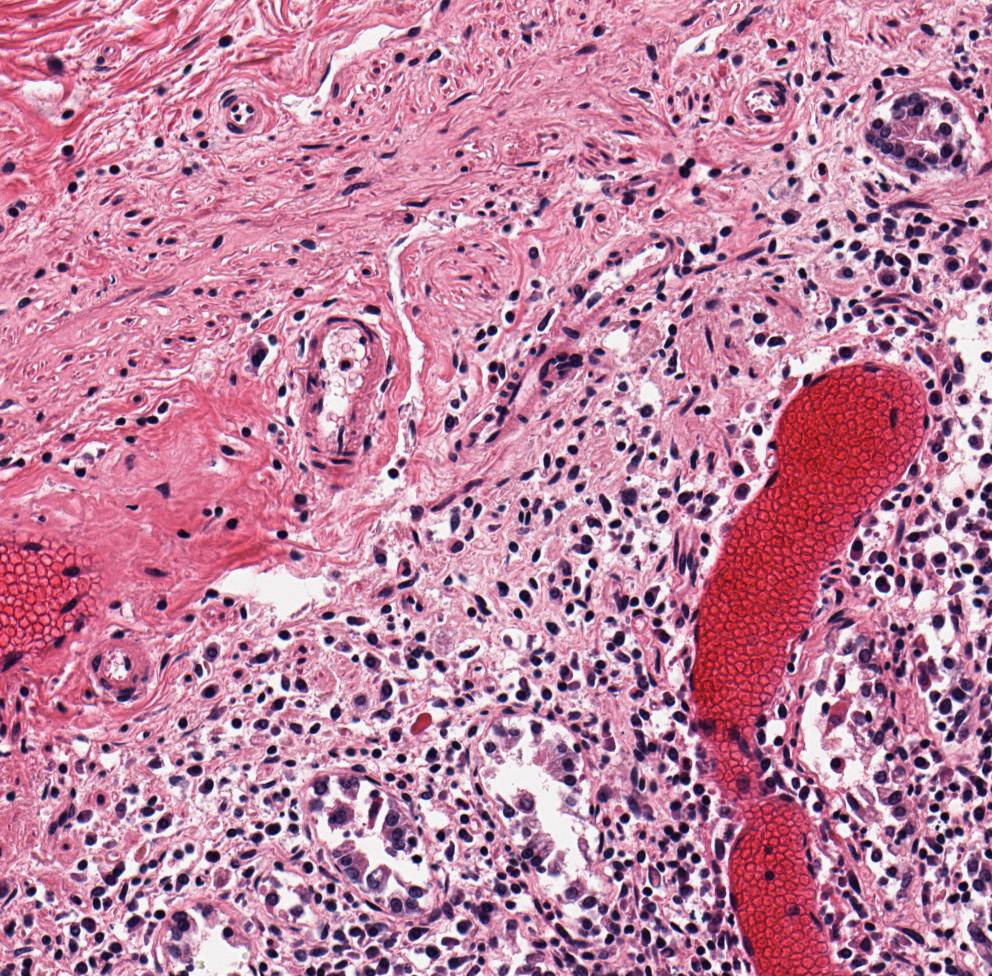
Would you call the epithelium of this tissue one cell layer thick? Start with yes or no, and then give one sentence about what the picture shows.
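Yes. Small glands with open lumens lie near the bottom of the field, lined by a single layer of epithelial cells.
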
